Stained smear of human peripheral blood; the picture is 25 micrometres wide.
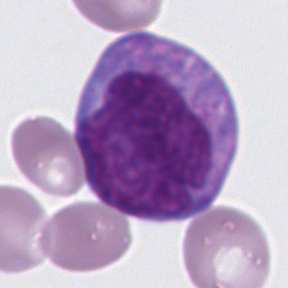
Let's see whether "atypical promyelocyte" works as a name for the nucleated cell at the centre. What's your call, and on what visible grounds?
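Checked first, the outline: smooth and roundish, about 17 by 15 micrometres, with no surface projections. Next, the nucleus: irregular and folded in outline, with notches along its upper edge, lying toward the lower left and filling about 60% of the cell's area. Then the cytoplasm, in which no vacuoles are visible. Last, the surroundings: a red cell touches the left edge of the cell.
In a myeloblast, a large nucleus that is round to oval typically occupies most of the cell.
The folded, notched nuclear outline here does not match that round-to-oval shape, and this counts against myeloblast. The smooth outline and the vacuole-free cytoplasm favour neither name over the other. With myeloblast set back by the shape of the nucleus, the name atypical promyelocyte fits this cell.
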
